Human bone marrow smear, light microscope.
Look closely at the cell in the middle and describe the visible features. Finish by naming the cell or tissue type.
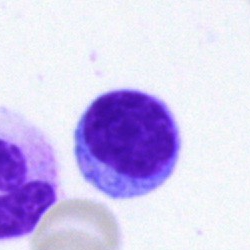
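Within the nucleus, no nucleoli can be seen. Blue cytoplasm lies as a crescent along the lower edge of the cell. That cytoplasm contains no granules. This is a lymphocyte.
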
